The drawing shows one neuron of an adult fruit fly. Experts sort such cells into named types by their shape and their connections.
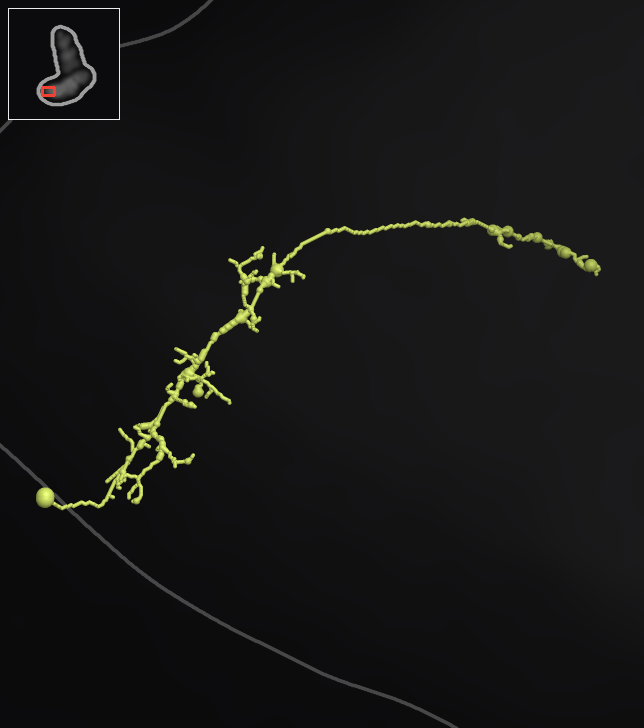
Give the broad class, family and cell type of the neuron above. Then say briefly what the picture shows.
This is an optic-lobe intrinsic neuron. The family is Tm. The cell type is Tm12. Dozens of branch ends can be seen. As drawn here it is wider than it is tall.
